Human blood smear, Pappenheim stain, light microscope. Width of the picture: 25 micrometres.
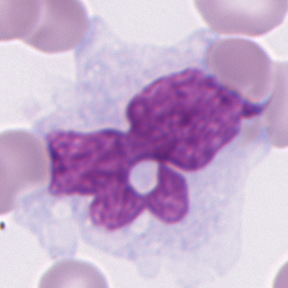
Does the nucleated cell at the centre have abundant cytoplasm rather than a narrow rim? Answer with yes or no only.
Yes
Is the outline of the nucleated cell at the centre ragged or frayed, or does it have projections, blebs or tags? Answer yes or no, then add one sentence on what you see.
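Yes. The cell border is irregular and scalloped, with several blunt bulges.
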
